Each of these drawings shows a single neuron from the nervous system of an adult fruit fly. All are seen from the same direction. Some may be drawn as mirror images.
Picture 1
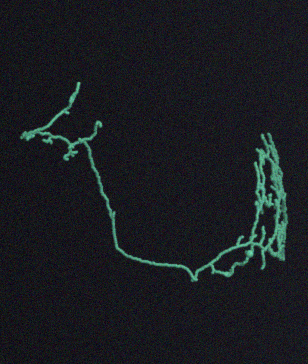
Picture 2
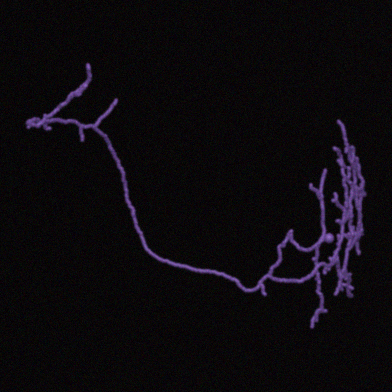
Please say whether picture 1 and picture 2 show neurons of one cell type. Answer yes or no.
yes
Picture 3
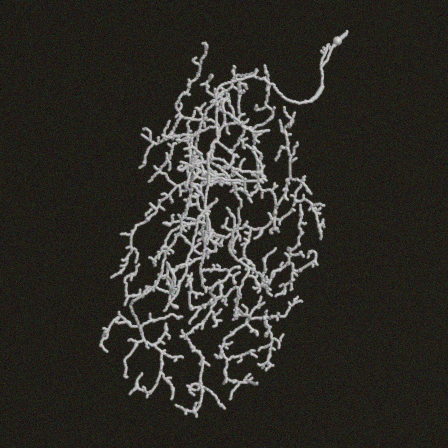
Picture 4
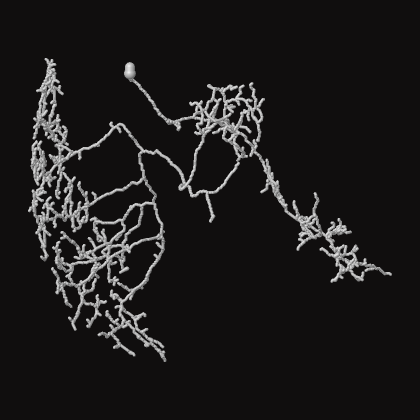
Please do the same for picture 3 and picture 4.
yes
